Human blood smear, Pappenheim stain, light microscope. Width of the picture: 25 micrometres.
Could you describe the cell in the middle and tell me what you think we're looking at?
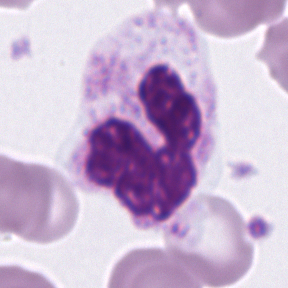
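Dark purple chromatin lies in coarse clumps, and no nucleoli can be seen in the nucleus. The cytoplasm is abundant and pale pinkish-lilac, with fine pink-violet granules scattered through it. This is a segmented neutrophil.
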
